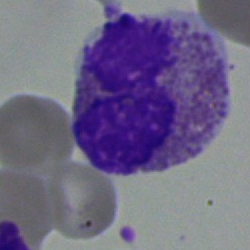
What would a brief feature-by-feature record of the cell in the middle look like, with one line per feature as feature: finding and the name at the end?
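Chromatin: dark purple, coarsely clumped
Nucleus: placed toward the left side
Cleft: crosses the nucleus, dividing upper from lower part
Outline: roughly round, smooth-edged
Cell type: eosinophil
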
